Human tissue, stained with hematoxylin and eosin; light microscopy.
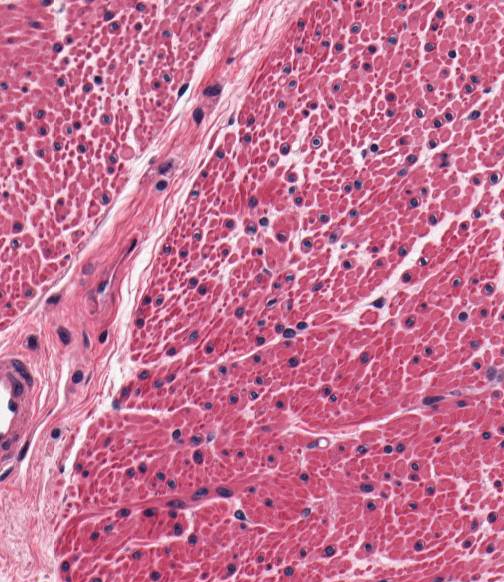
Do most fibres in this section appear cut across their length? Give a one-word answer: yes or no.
Yes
